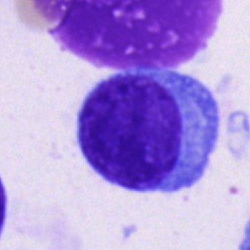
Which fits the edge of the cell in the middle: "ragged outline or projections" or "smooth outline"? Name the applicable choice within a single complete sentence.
The outline of this cell is free of projections and smooth.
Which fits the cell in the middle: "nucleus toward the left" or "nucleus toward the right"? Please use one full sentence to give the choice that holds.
What lies to the right of the nucleus is most of the cytoplasm.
